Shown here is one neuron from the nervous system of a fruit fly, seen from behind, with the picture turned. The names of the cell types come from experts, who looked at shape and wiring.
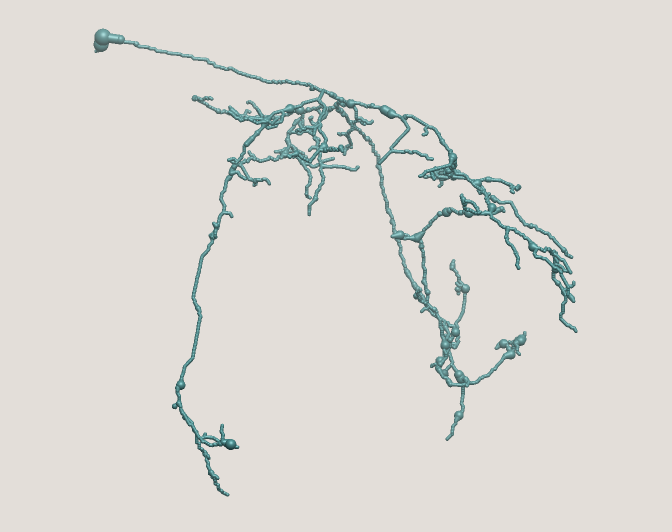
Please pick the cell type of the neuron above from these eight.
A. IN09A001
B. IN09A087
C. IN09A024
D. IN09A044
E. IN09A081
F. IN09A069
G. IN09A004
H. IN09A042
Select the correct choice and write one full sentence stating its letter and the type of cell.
The cell type IN09A081, option E, is that of the neuron.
